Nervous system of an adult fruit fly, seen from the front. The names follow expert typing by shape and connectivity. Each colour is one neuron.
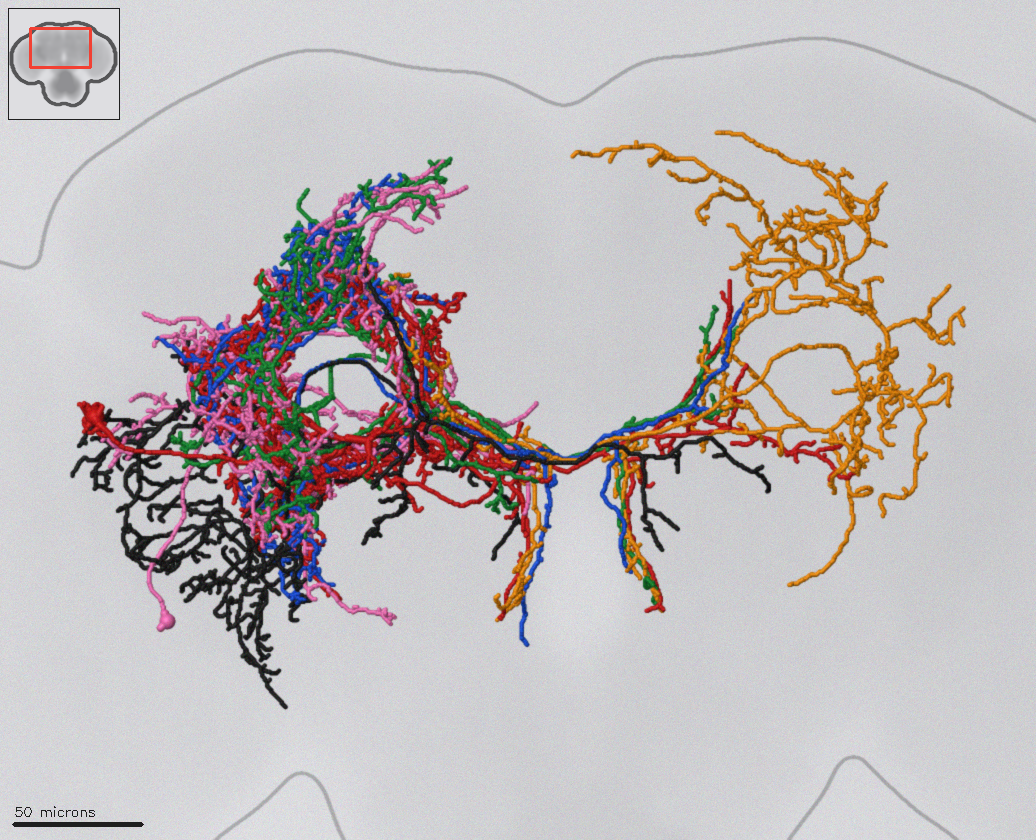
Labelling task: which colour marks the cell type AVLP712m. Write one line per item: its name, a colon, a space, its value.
colour: red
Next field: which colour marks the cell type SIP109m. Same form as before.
colour: orange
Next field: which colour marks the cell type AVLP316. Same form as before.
colour: pink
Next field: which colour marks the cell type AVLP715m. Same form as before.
colour: green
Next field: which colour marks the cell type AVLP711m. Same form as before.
colour: blue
